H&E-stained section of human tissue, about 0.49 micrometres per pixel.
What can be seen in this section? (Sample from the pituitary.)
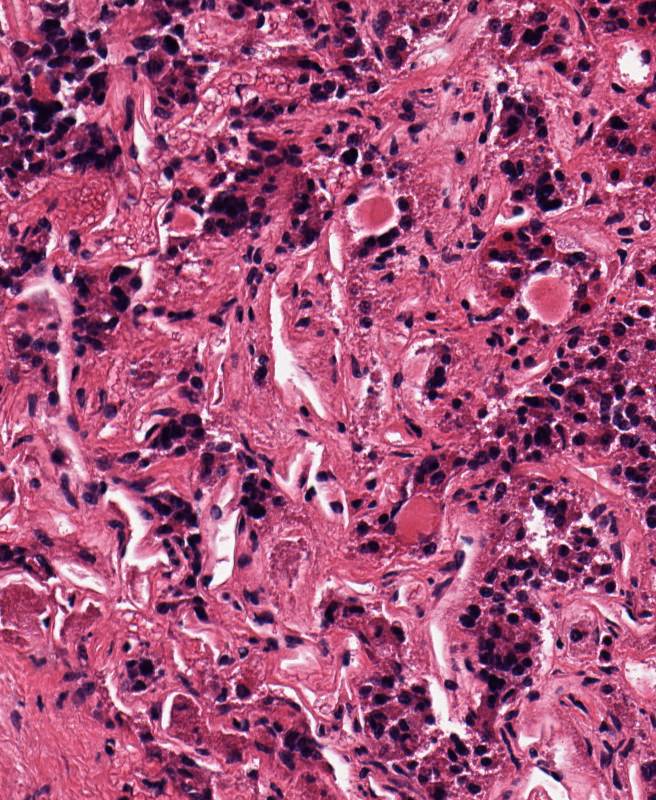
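Arrangement: nests and clusters of dark cells throughout dense pink fibrous stroma. Nuclei: small, round, deeply hyperchromatic, densest at right and upper left. Cytoplasm: scant in many, crowding nuclei together. Globules: a few, round, smooth, homogeneous, pink, within clusters at upper centre, right centre and middle.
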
